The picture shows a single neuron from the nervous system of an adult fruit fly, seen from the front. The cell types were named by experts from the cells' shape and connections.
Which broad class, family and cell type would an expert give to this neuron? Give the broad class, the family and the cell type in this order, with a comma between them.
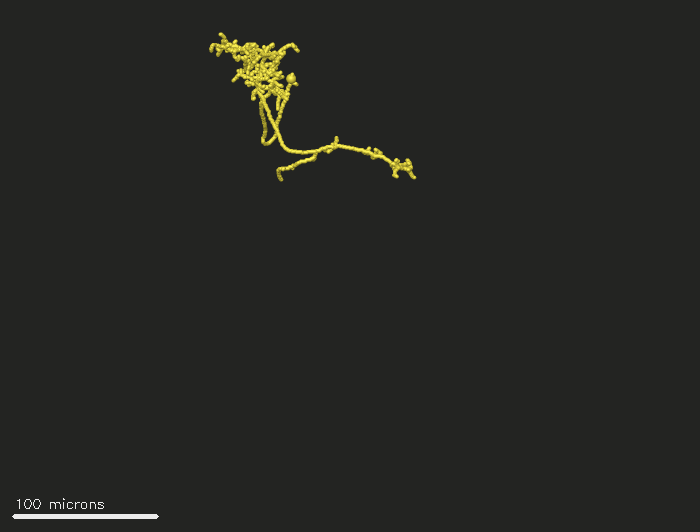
central-brain intrinsic neuron, hemilineage SIPp1, FB6T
